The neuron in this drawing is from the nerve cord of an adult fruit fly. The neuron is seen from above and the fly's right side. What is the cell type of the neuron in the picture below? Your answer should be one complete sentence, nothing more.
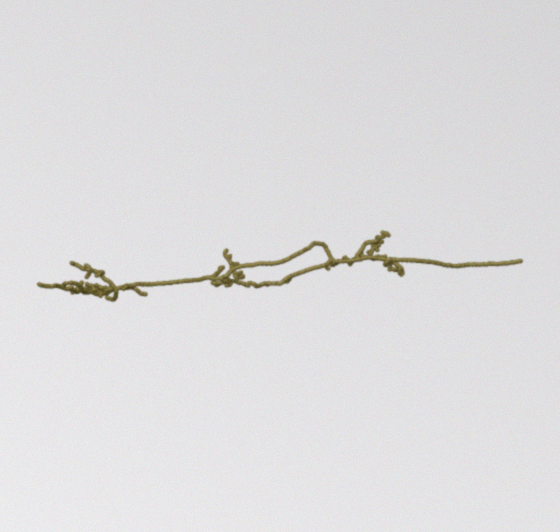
This neuron is included in the cell type DNa11.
